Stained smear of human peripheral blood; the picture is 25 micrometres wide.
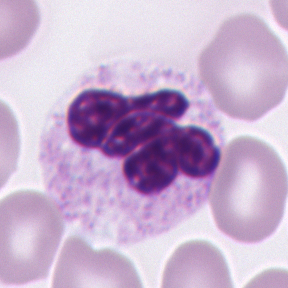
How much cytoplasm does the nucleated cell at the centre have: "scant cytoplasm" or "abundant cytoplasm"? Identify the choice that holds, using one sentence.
Around the nucleus lies a broad area of cytoplasm.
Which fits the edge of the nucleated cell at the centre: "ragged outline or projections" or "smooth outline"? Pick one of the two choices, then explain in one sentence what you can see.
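Smooth outline. The cell outline is roughly round and smooth.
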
